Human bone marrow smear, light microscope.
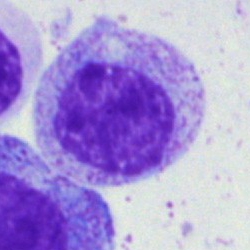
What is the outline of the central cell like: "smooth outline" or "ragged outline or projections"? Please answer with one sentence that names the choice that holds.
The cell has an even edge, with no ragged parts or projections.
